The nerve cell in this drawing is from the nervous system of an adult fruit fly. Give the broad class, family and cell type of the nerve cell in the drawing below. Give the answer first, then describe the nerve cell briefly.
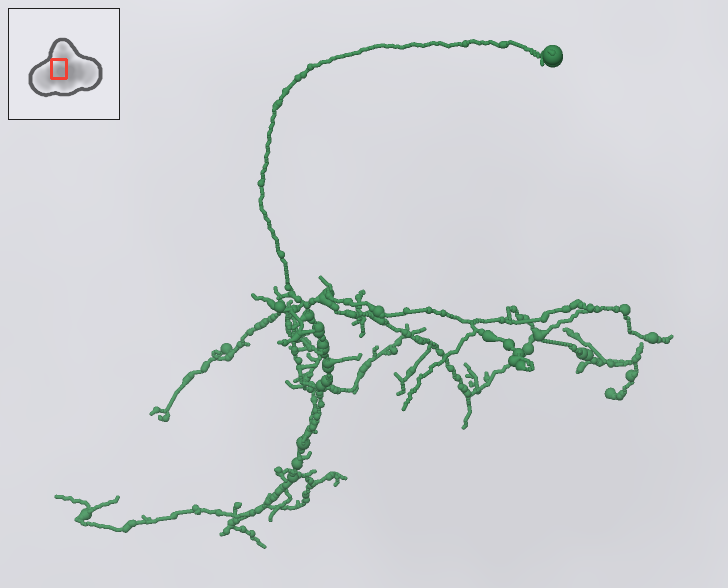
Its broad class is central-brain intrinsic neuron. Its family is hemilineage SMPp&v1_posterior. The cell type is CL189. The picture shows dozens of branch ends. As drawn here it is about as wide as it is tall.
